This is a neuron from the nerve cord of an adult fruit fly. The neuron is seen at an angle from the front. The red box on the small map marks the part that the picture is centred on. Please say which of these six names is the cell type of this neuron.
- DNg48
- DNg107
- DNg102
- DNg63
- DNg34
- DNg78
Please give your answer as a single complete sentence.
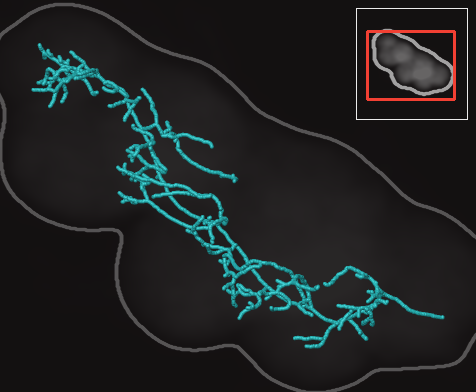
The type of this neuron is the cell type DNg102.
